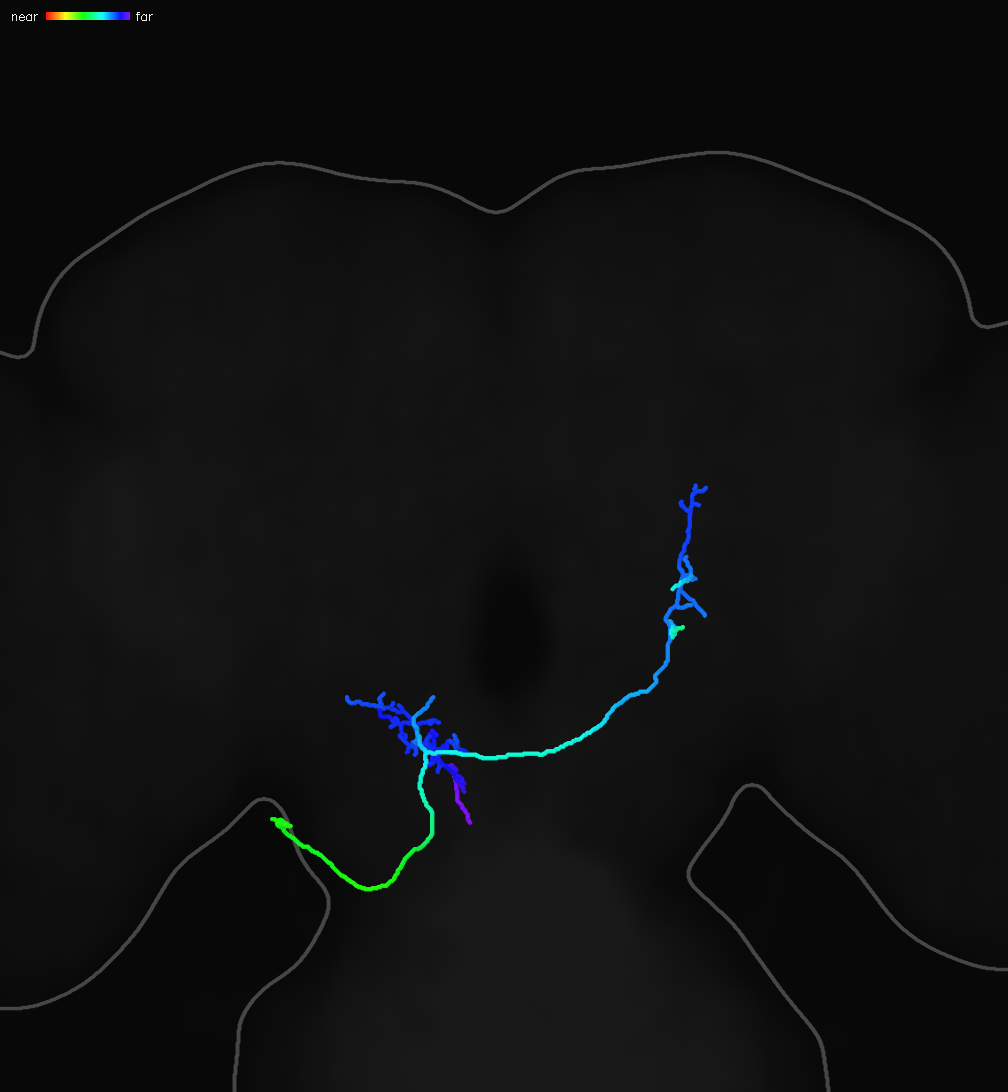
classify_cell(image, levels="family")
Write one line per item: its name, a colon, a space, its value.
family: hemilineage MX7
